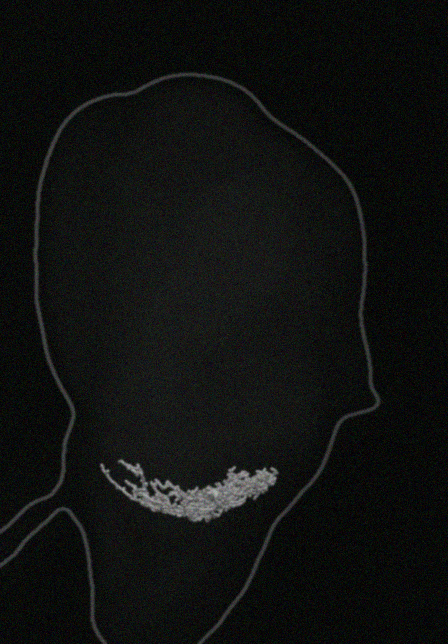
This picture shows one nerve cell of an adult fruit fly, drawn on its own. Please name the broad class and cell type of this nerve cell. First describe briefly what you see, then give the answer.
In this view it is more than twice as wide as it is tall. It is a central-brain intrinsic neuron. Its cell type is GNG130.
